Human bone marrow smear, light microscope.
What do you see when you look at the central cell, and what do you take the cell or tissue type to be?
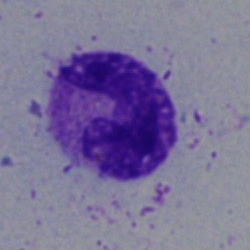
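Start with the outline, which is roughly round. Now follow the nucleus: a curved, horseshoe-like band opening toward the left. Its chromatin is dark purple and coarsely clumped. Pale lilac-pink cytoplasm fills the left and central part of the cell. What you're looking at is a band neutrophil.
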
